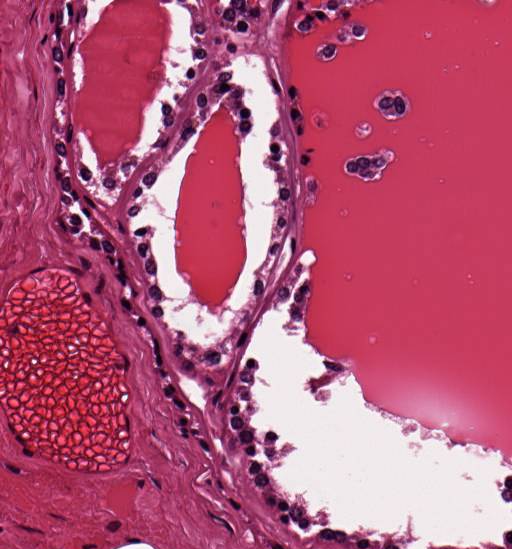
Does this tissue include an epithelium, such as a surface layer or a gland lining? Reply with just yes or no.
Yes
